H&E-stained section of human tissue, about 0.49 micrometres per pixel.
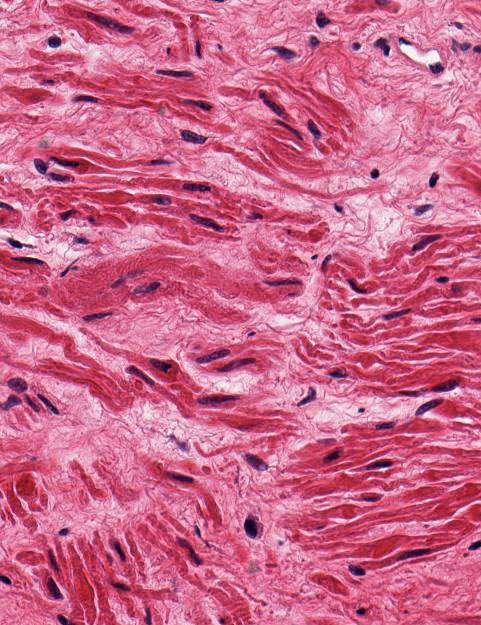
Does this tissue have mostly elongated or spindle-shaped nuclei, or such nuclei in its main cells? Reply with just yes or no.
Yes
